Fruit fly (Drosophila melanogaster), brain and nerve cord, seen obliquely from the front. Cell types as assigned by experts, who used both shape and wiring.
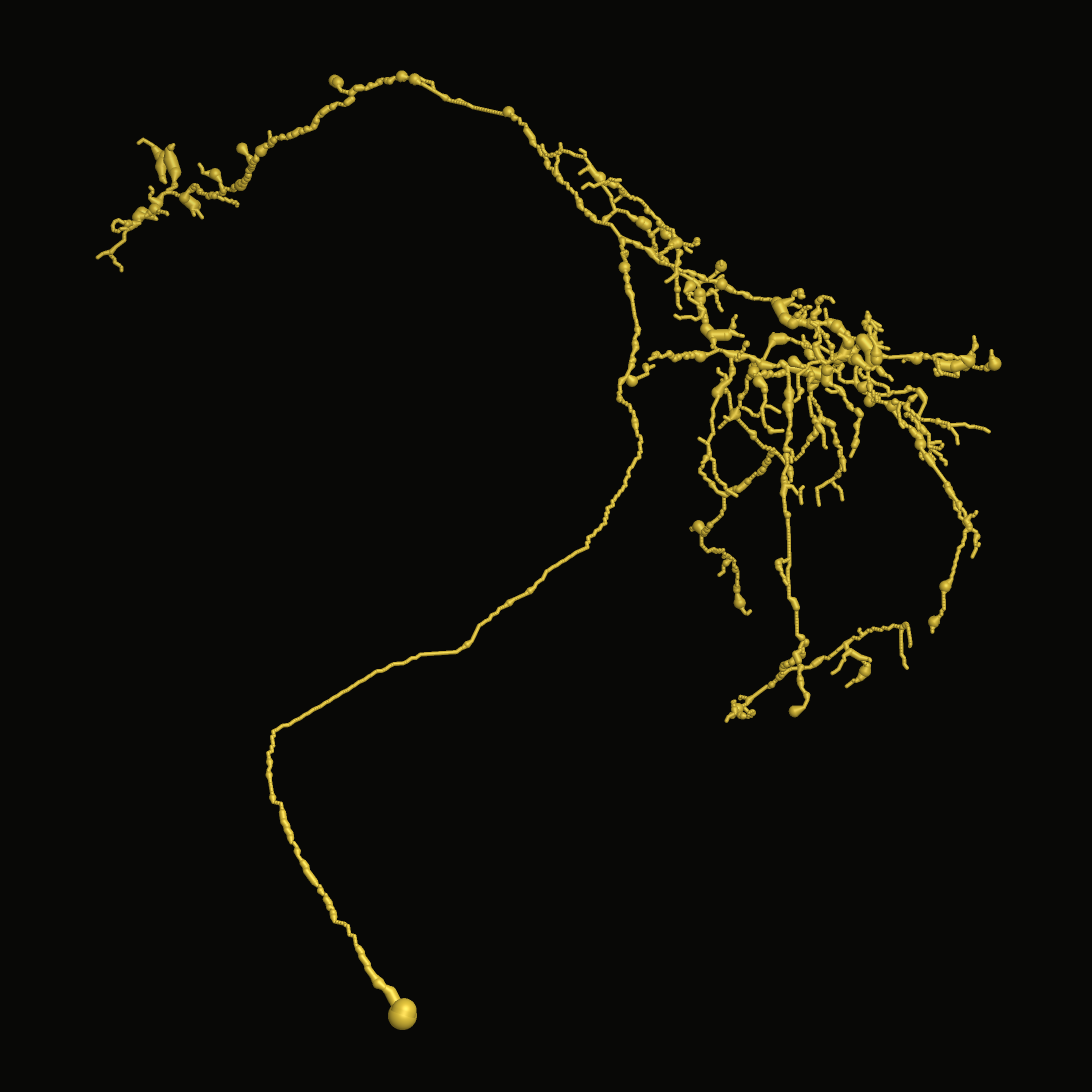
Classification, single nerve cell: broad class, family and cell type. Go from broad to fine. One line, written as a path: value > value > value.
central-brain intrinsic neuron > hemilineage LALv1_ventral > PS078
